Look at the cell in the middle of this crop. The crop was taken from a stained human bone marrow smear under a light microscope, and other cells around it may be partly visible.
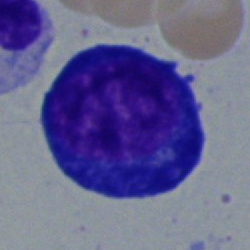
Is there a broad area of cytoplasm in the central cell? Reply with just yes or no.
No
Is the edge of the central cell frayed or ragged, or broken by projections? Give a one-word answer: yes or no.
Yes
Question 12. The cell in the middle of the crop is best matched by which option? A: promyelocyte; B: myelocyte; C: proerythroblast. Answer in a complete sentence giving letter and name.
Since the cell in the middle is a proerythroblast, option C is correct.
